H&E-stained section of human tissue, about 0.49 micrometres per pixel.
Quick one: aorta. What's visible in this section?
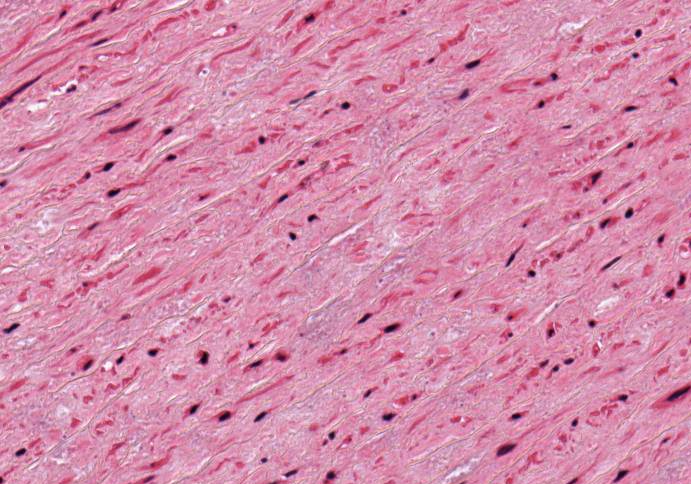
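Wavy eosinophilic fibres in parallel streaks, running diagonally lower left to upper right across the whole field. Thin clear clefts between fibres, along their length. Elongated nuclei, long axes parallel to the fibres. Nuclei small, uniformly dark-staining; no visible nucleoli.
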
